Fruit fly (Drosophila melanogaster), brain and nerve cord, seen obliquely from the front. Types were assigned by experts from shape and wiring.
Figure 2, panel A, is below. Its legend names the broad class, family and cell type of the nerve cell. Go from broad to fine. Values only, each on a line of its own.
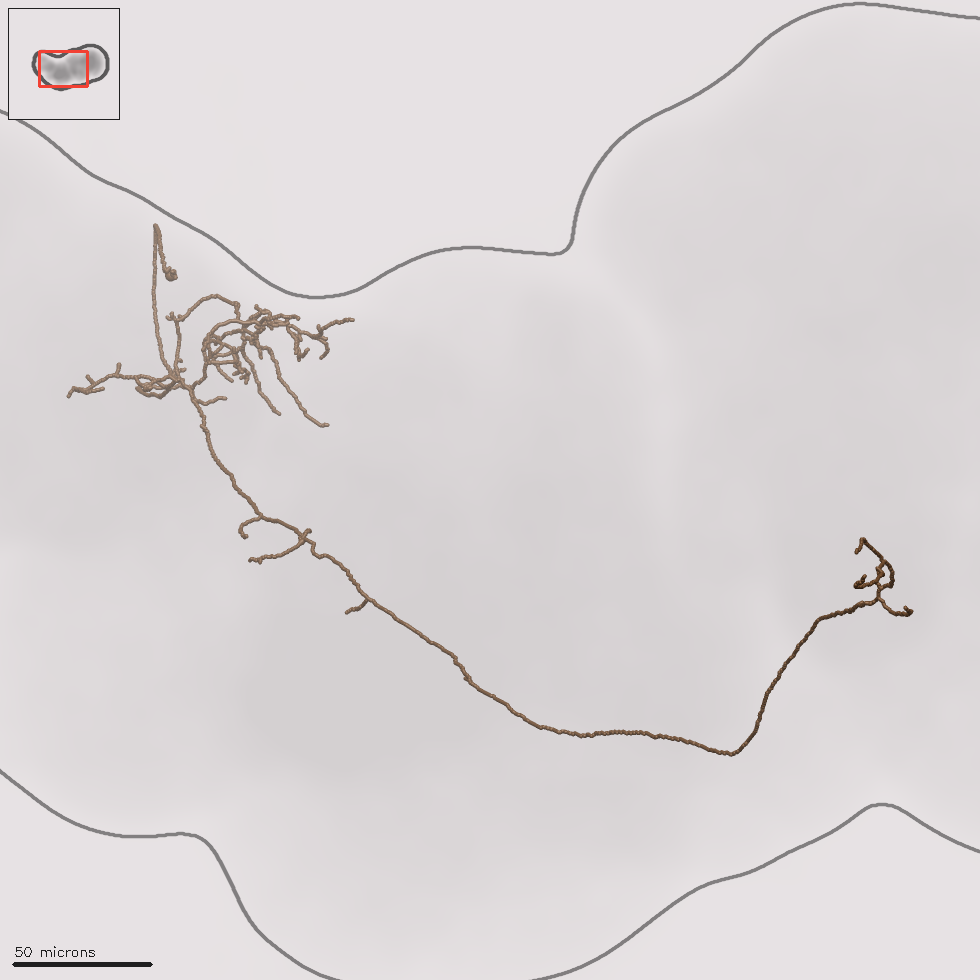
ascending neuron
hemilineage 19B
AN19B060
